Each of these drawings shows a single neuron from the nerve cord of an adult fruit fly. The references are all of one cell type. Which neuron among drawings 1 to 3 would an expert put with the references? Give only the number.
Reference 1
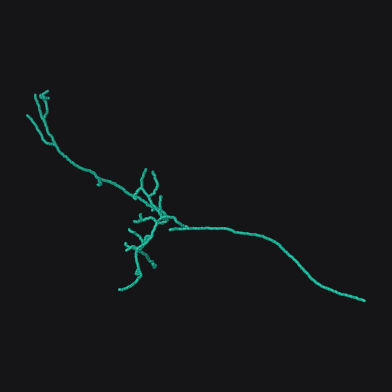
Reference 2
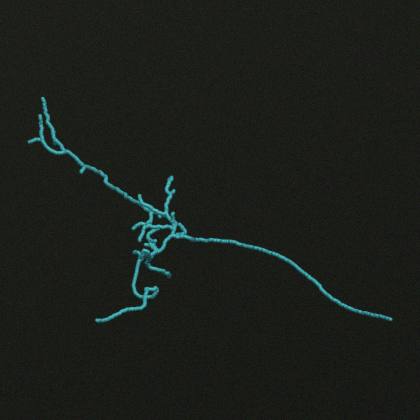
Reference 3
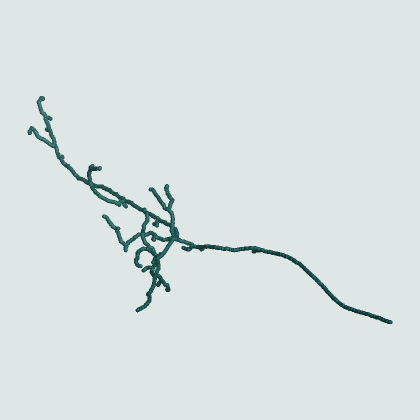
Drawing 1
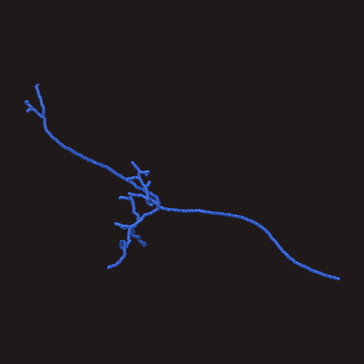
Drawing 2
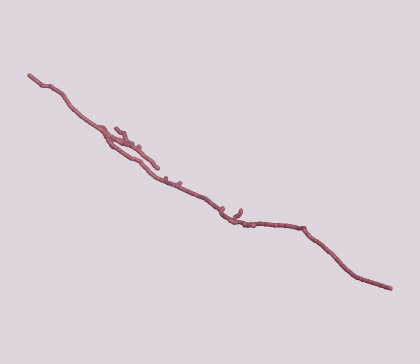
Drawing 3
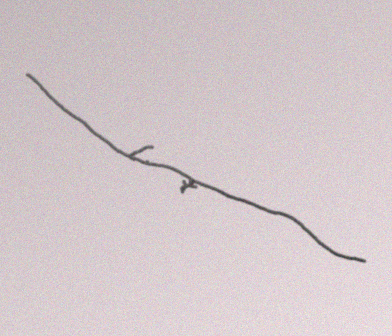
1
